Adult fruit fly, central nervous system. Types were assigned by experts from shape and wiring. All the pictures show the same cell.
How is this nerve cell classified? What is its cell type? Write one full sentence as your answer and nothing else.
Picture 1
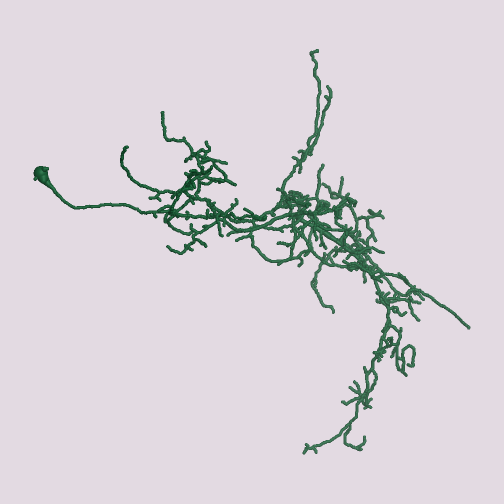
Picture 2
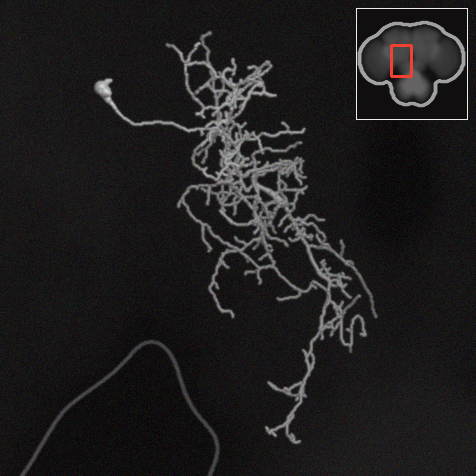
This neuron is typed as PS060.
